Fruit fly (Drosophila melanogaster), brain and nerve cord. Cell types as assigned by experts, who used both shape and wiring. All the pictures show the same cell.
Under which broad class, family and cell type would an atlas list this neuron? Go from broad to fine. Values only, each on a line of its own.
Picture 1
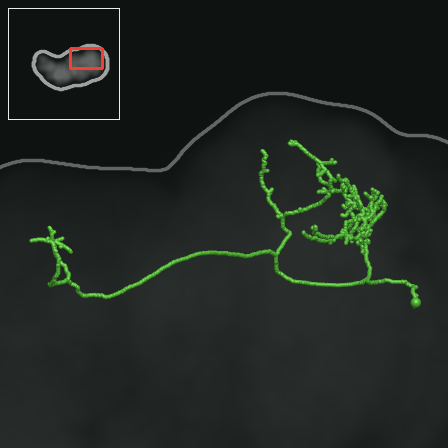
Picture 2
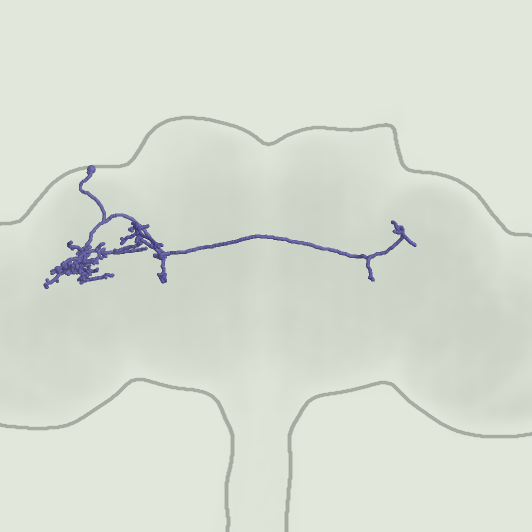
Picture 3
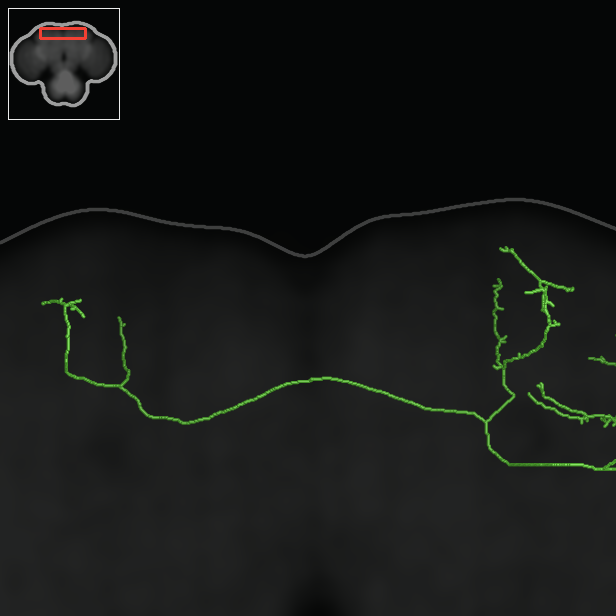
central-brain intrinsic neuron
hemilineage VLPl&d1_dorsal
LHAV7b1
